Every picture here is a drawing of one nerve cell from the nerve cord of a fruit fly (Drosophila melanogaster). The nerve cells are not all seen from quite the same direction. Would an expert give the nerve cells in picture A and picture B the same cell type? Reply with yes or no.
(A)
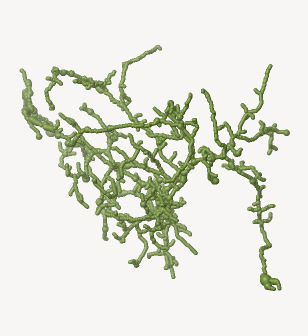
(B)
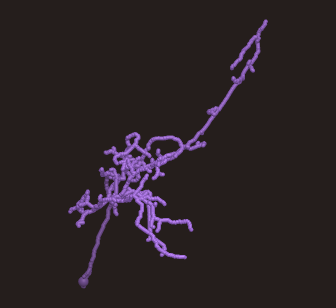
no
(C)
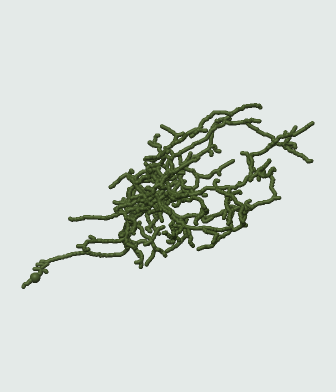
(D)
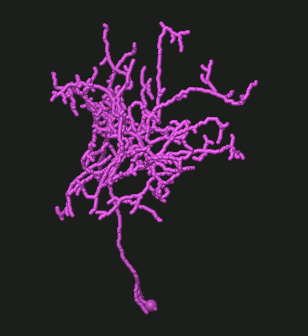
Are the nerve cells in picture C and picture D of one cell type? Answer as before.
yes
